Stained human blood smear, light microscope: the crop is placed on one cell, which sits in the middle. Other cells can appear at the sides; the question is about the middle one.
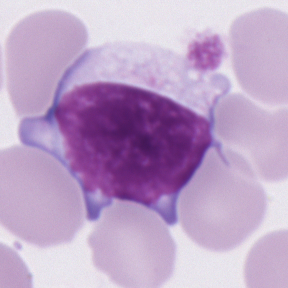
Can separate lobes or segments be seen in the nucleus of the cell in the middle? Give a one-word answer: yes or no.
No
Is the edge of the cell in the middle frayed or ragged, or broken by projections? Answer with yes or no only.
Yes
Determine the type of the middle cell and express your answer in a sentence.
Of the cells in this crop, the central one is a large granular lymphocyte.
